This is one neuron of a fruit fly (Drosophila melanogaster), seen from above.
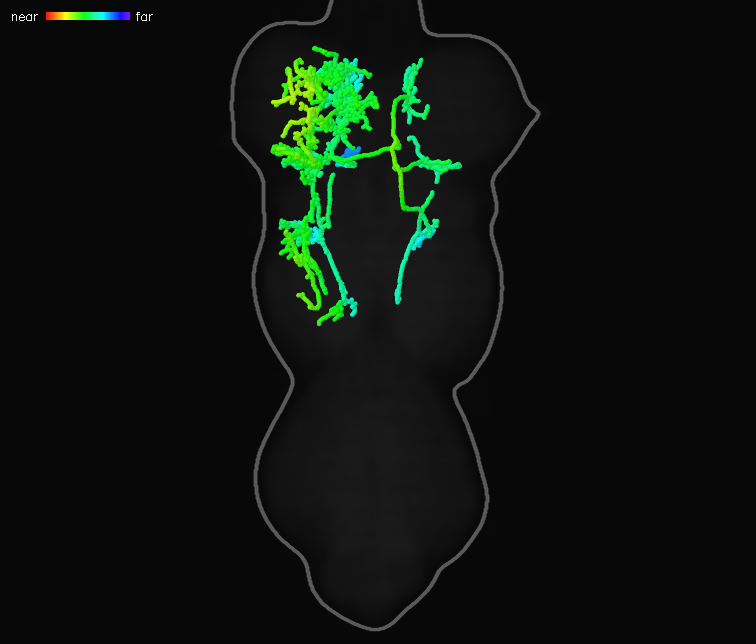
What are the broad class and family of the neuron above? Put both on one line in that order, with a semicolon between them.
nerve-cord intrinsic neuron; hemilineage 06B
